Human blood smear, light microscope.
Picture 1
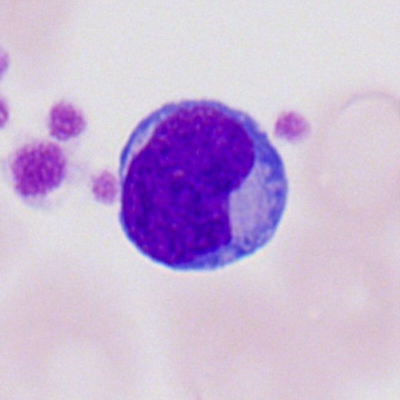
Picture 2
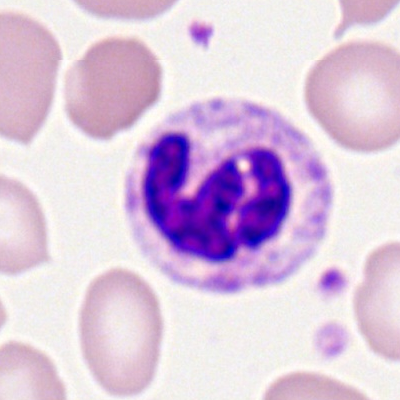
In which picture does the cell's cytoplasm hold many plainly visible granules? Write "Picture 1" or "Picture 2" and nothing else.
Picture 2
